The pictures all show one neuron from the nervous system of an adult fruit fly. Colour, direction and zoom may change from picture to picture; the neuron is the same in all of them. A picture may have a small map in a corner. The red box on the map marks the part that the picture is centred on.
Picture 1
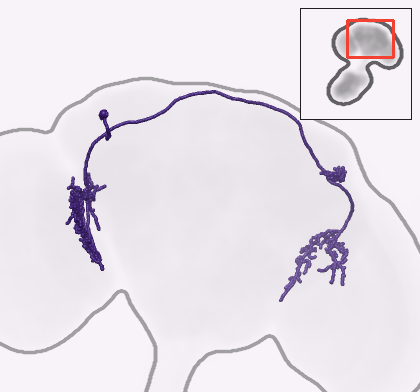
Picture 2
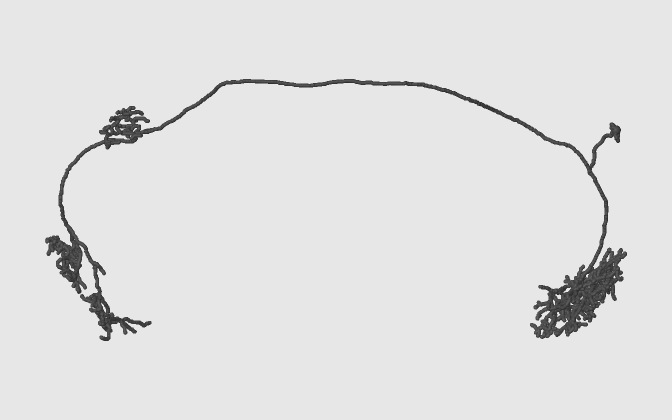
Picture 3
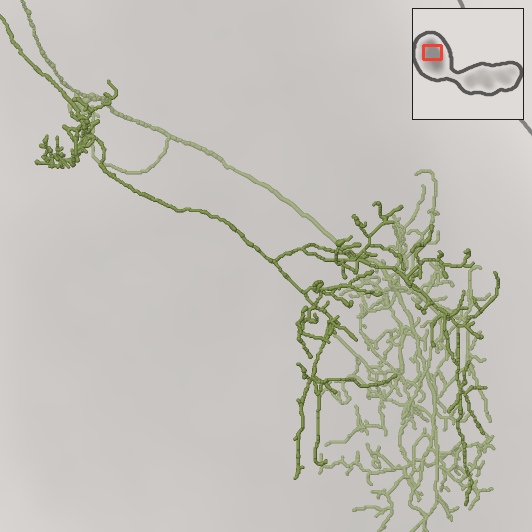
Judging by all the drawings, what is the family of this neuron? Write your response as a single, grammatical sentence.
Family LT is where this neuron is grouped.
